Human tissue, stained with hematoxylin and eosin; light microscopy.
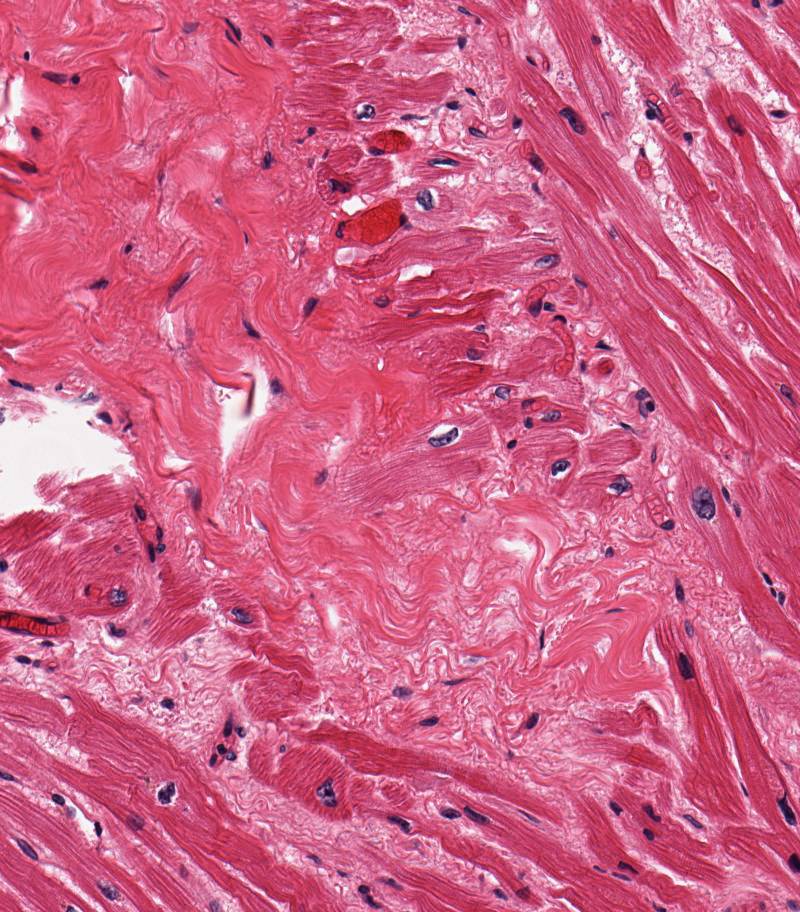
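Atrial appendage of the heart. A broad central area of wavy pink collagen separates muscle bundles running diagonally along the upper right and lower edges. Small isolated groups of cardiac muscle cells lie stranded within the central collagen. No fat cells are present anywhere. The empty white cleft at the left edge is a tear in the section.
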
